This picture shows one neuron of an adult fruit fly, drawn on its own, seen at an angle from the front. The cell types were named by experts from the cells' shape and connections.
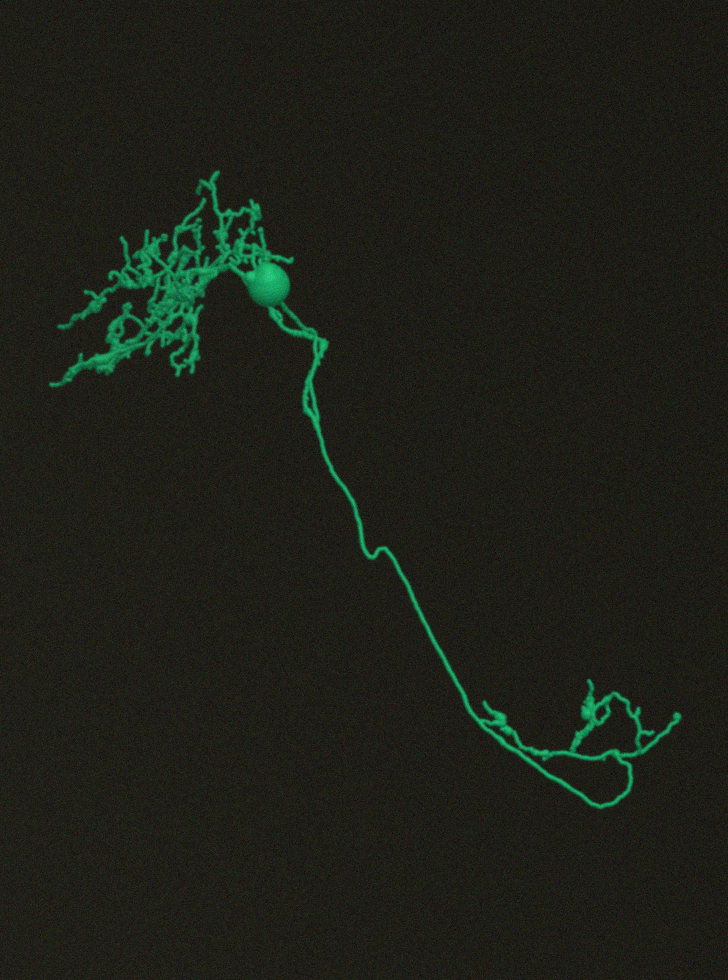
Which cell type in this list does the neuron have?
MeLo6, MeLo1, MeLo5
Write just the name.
MeLo5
